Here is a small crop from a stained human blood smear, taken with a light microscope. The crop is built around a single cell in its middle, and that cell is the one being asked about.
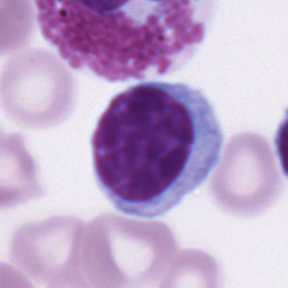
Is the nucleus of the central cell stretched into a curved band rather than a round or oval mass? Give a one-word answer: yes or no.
No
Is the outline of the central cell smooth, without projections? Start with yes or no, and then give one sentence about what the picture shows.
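Yes. The cell outline is round with a smooth edge.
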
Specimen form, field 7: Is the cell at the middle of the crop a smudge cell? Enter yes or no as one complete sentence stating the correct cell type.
No, the central cell is classed as a typical lymphocyte and not as a smudge cell.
